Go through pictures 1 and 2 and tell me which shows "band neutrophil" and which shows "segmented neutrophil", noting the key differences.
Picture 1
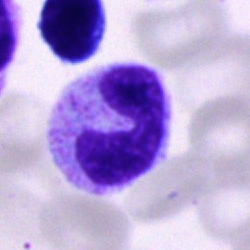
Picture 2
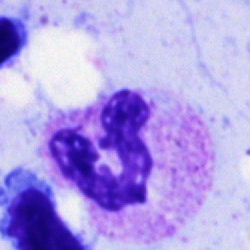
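Picture 1 is the band neutrophil, and picture 2 is the segmented neutrophil. In picture 1 the nucleus is deeply indented, with its notch opening toward the left, and it sits mostly in the right half of the cell. Its chromatin is dark purple and looks dense, whereas the dark purple chromatin in picture 2 is coarsely clumped. Picture 2 also has a round, smooth outline and plenty of pale pink cytoplasm. Both have fine granules scattered through the cytoplasm: pinkish-purple in picture 1 and pink-violet in picture 2.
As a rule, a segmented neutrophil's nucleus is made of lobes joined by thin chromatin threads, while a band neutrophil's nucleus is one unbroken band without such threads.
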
